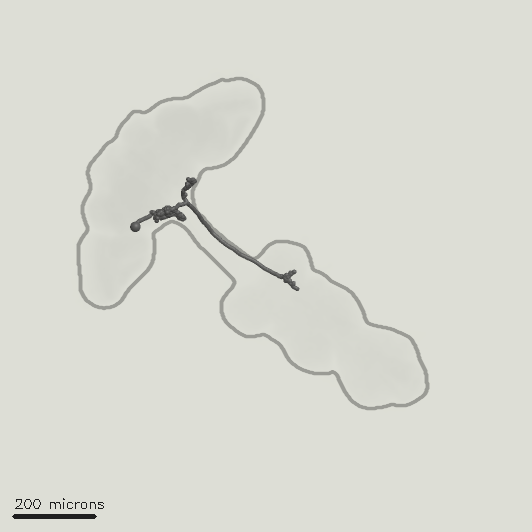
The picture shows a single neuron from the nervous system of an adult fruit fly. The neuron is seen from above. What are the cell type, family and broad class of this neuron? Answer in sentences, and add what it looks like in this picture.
The cell type is DNge087. The family is hemilineage LB6. It is a descending neuron. It reaches both the brain and the nerve cord, passing through the neck. The cell body can be seen on the left of the picture. By the scale bar it is about 400 microns wide in this view.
